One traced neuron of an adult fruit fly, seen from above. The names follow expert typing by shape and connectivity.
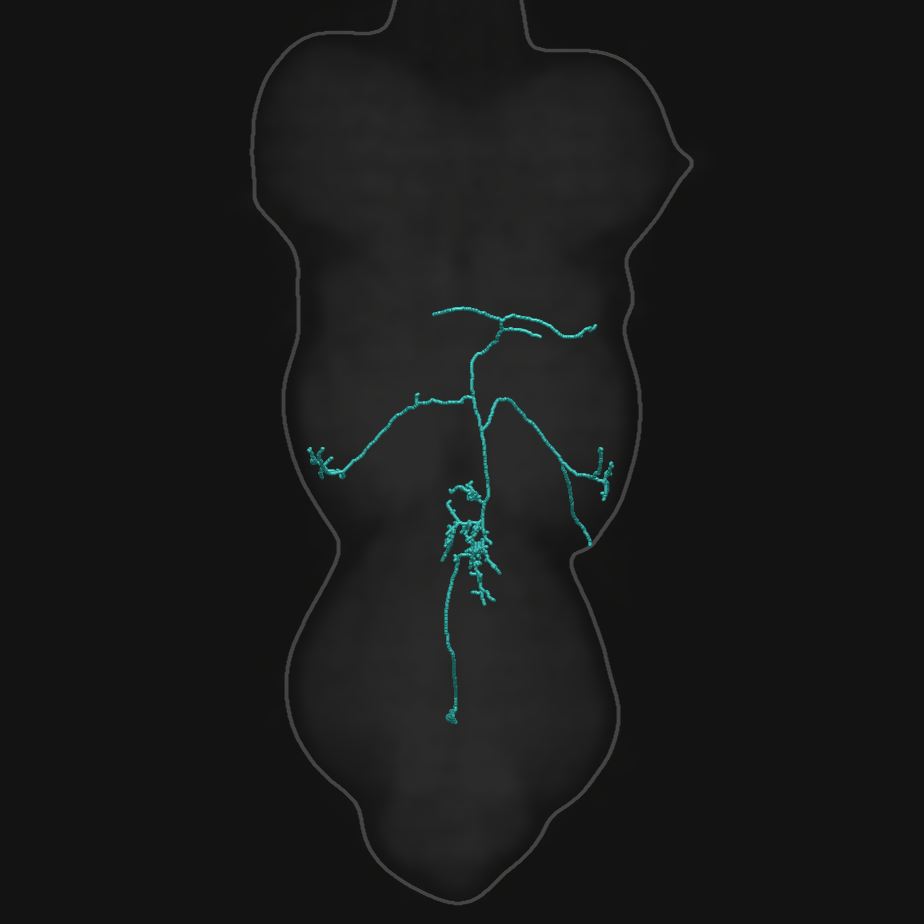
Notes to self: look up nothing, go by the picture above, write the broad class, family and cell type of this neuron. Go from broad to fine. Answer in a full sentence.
A nerve-cord intrinsic neuron of hemilineage 06B, type IN06B035.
